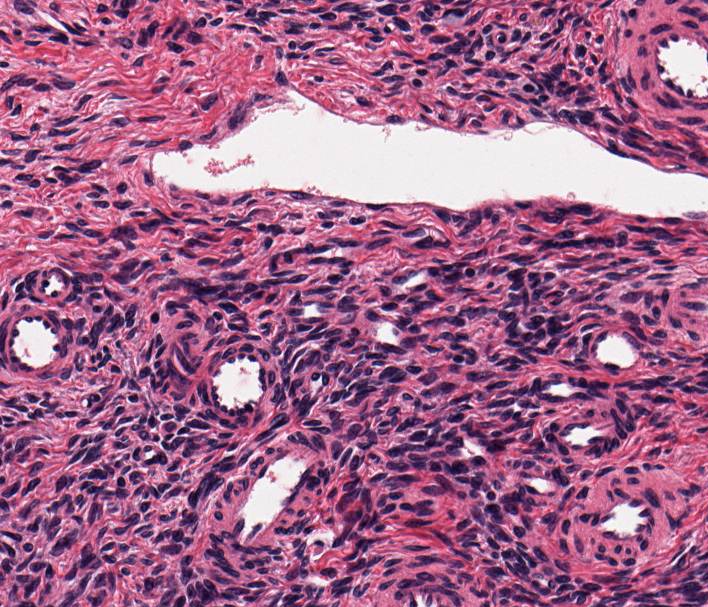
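Ovary (haematoxylin and eosin): a dense sheet of spindle cells fills the whole field, with no epithelium or glands anywhere. Concentric layers of spindle cells encircle each small vessel, forming whorls. Stromal cells have dark oval to spindle-shaped nuclei and scant cytoplasm. Pink collagen fibres are most conspicuous at upper left.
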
